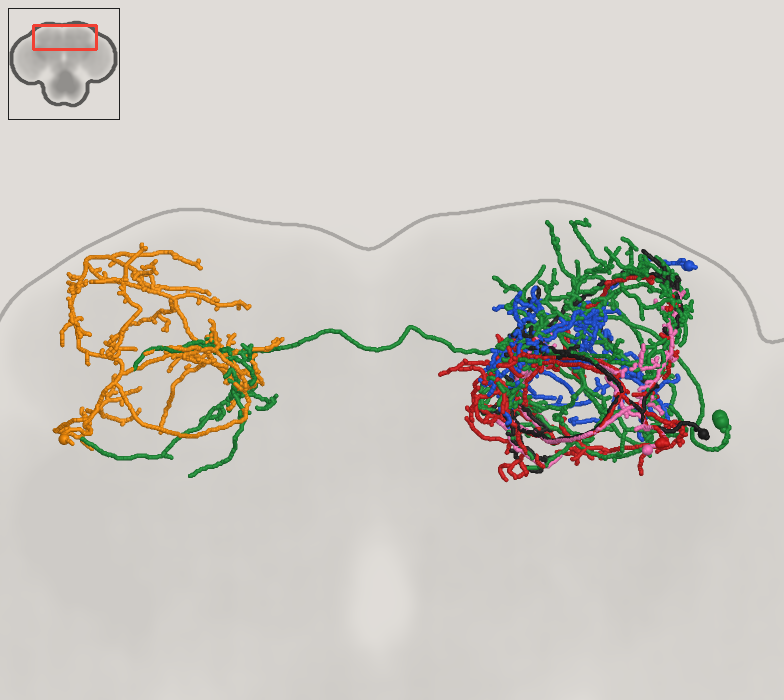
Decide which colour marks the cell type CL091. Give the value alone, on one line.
pink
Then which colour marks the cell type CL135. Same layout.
green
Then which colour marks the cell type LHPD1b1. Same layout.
blue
